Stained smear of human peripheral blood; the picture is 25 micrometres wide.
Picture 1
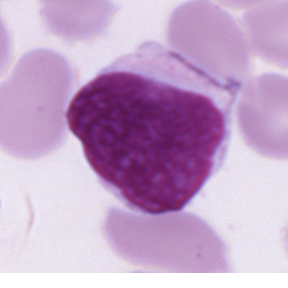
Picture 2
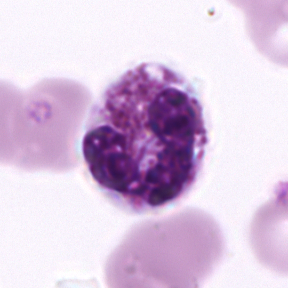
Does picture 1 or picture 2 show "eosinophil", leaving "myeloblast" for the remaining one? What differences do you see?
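In picture 1 you have a myeloblast; in picture 2, an eosinophil. Start with the granules: none in picture 1, while picture 2's cytoplasm is filled with coarse reddish-purple ones, most crowded at the upper left.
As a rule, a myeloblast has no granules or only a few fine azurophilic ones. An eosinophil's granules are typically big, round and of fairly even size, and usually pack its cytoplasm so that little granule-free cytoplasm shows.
Picture 1's nucleus, about 13 micrometres across, has a slightly bumpy, irregular outline and fills about 80% of a cell about 15 micrometres across. Its cytoplasm is very pale, almost colourless, with a wider rim at the upper right than at the lower left.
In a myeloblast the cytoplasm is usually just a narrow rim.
Picture 2's nucleus has two large lobes, left and upper right, joined along the lower part with a paler central region between.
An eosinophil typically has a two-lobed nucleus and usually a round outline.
Picture 2's outline is round to slightly oval and smooth, about 13 by 11 micrometres; picture 1's turns angular at the upper right with a pointed corner.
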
